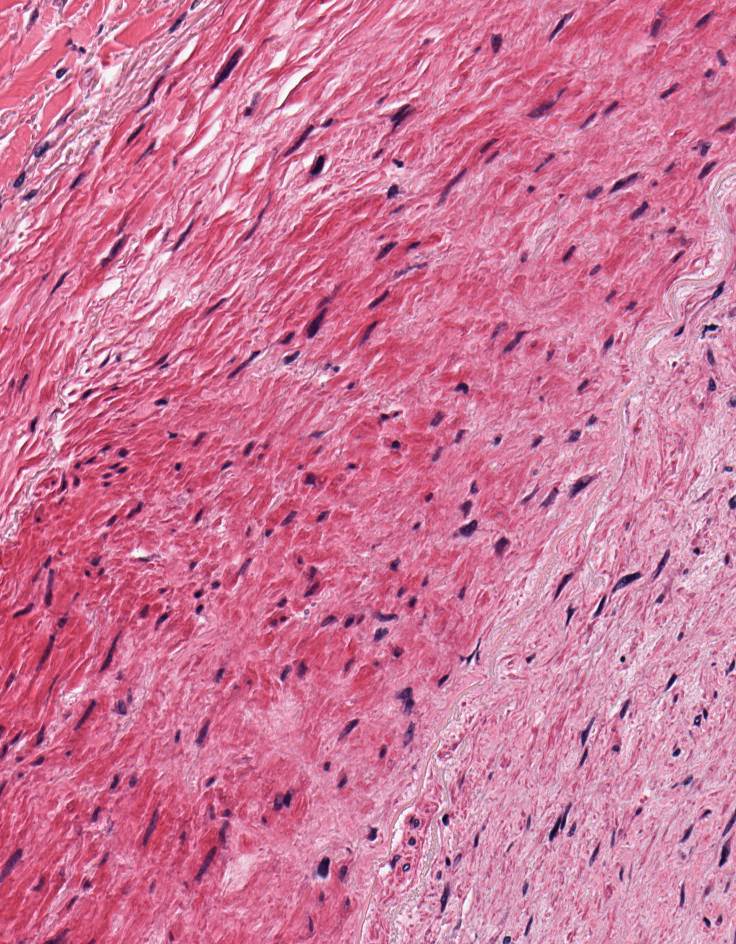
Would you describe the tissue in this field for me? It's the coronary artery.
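Pink fibrous tissue with scattered spindle cells makes up the entire field; no epithelium is present. A thin wavy line passes from upper right to lower centre, with deeper red tissue on its left and paler pink, looser tissue on its right. Nuclei are dark, elongated and spindle-shaped, lying singly along the fibres.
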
